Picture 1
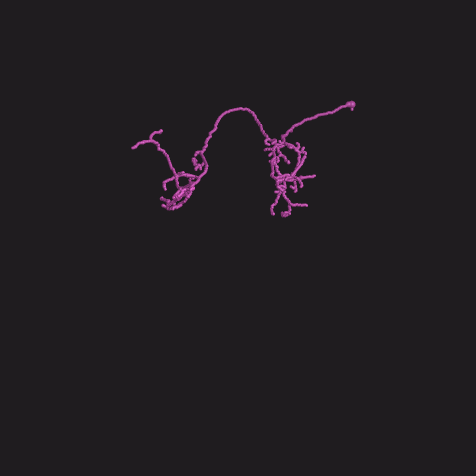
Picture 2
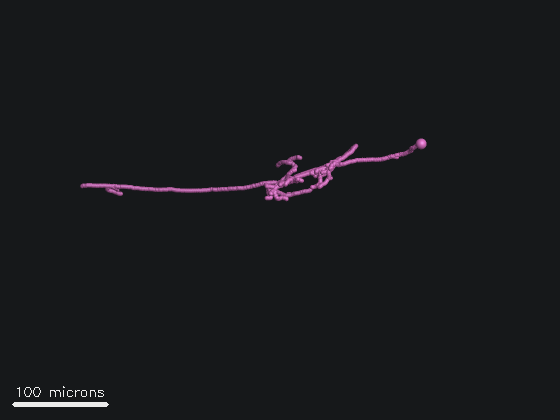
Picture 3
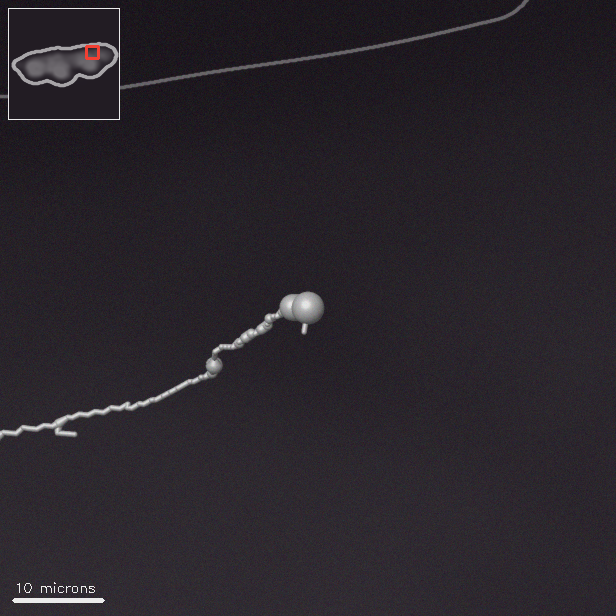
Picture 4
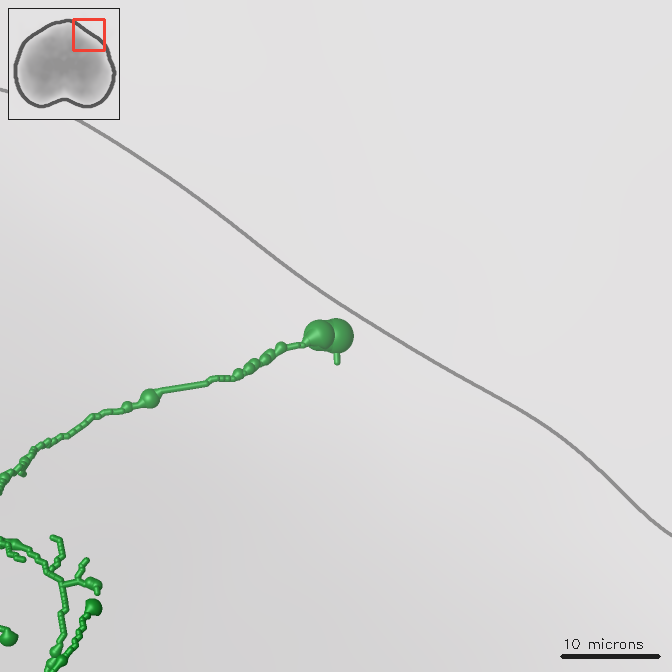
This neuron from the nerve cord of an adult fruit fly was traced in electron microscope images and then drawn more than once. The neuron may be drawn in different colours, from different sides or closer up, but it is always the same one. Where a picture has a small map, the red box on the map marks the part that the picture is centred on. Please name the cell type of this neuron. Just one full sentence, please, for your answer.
The cell type designation of this neuron is IN06A104.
